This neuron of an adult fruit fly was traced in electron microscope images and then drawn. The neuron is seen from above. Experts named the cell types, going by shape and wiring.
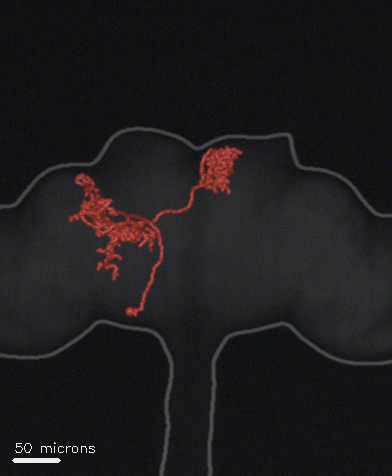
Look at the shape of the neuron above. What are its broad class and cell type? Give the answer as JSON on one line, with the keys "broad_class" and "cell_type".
{"broad_class": "central-brain intrinsic neuron", "cell_type": "CL326"}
